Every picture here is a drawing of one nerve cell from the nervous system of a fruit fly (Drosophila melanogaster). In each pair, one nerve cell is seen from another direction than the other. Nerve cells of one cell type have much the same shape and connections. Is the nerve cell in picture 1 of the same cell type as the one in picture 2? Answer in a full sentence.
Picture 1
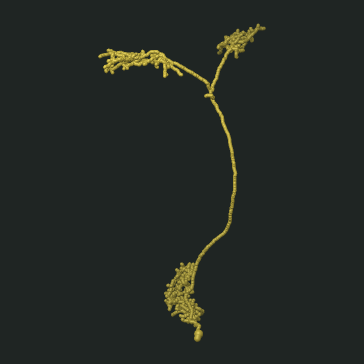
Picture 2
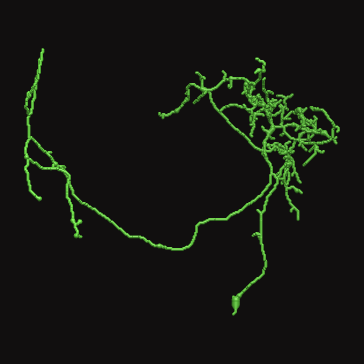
They are of different cell types.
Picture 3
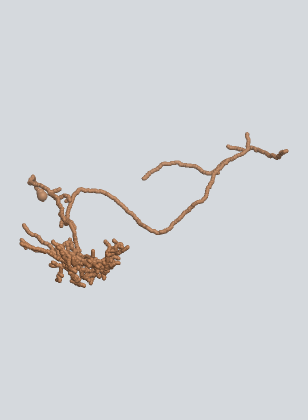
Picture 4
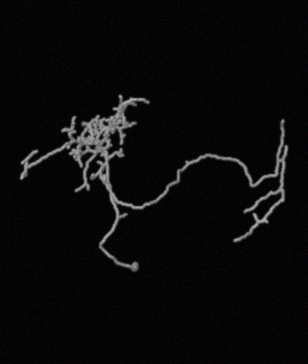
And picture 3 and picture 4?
They are of the same cell type.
